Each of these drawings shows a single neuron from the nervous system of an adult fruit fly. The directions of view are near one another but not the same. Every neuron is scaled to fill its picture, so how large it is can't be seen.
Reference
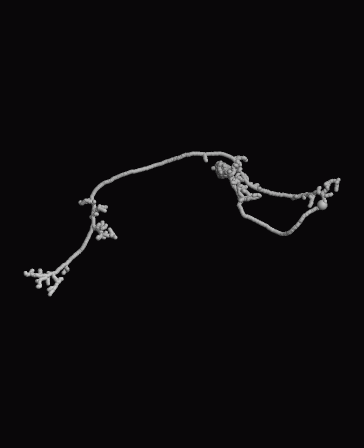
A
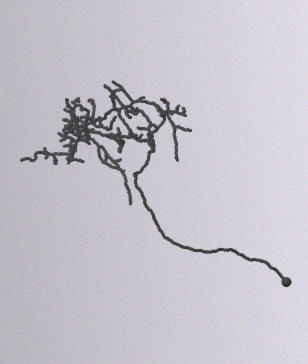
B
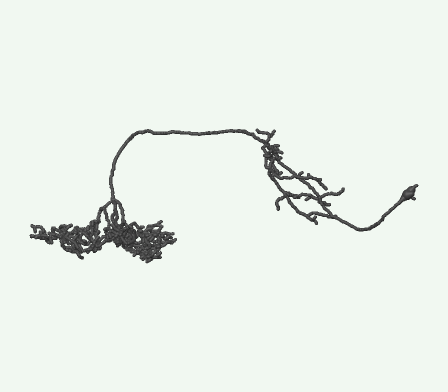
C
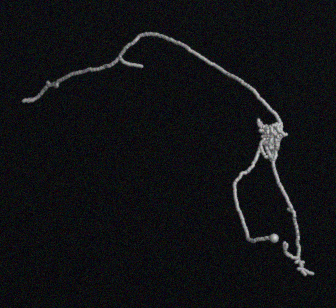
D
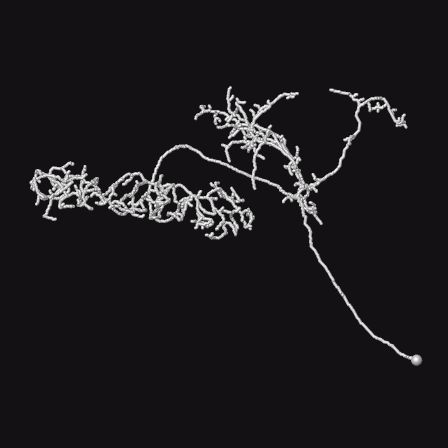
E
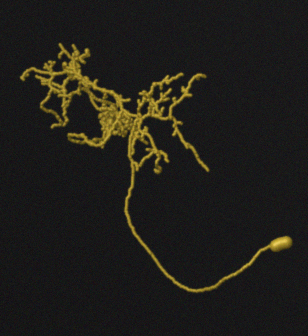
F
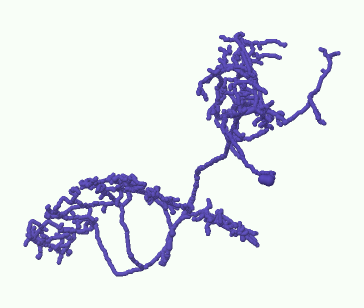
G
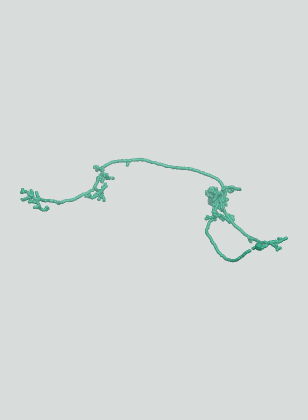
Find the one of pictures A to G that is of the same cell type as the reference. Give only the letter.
G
